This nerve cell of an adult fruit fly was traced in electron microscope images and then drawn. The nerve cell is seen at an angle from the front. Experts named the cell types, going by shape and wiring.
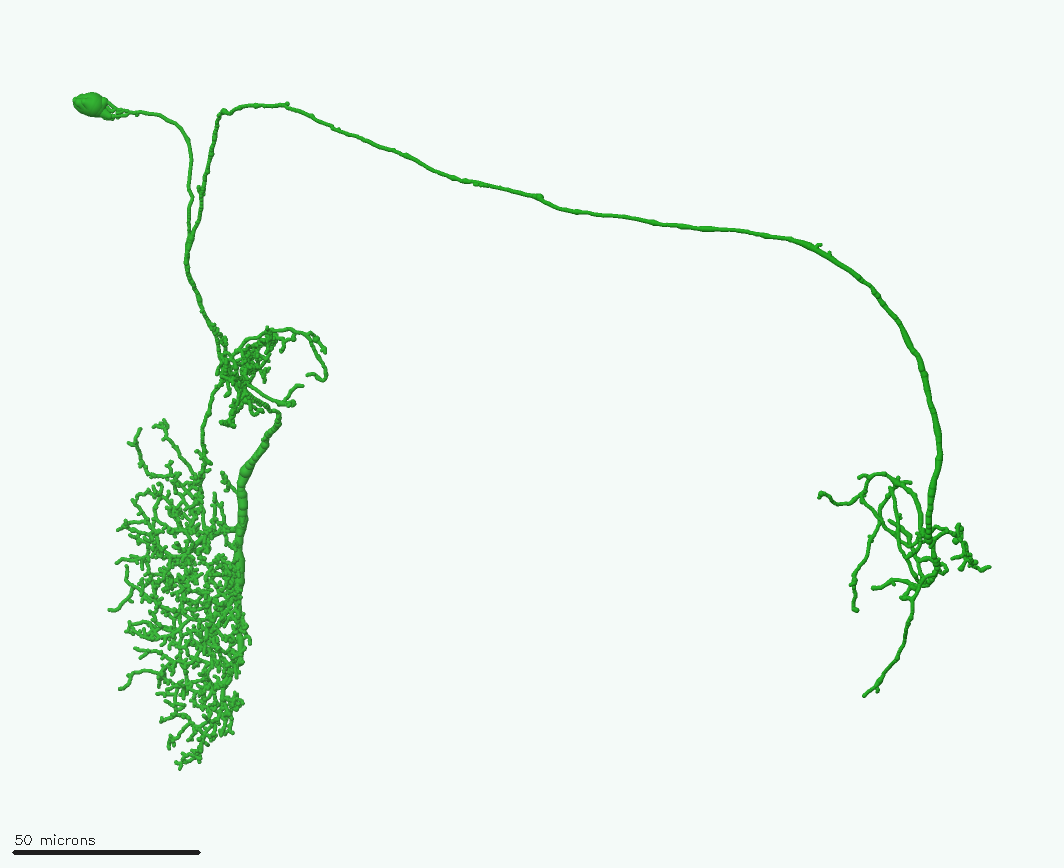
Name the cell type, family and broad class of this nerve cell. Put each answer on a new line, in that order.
vCal1
hemilineage SLPp&v1_ventral
visual projection neuron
